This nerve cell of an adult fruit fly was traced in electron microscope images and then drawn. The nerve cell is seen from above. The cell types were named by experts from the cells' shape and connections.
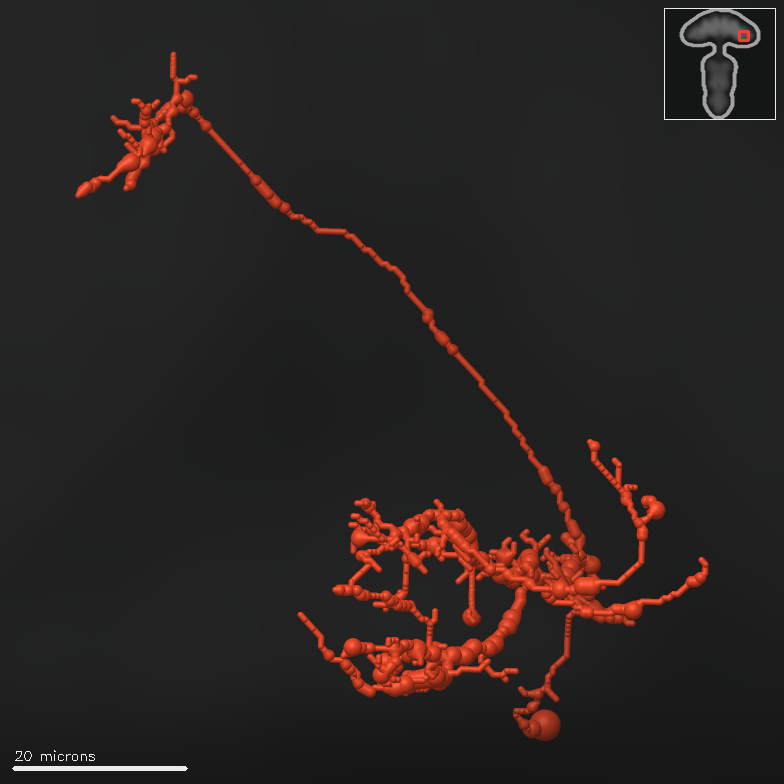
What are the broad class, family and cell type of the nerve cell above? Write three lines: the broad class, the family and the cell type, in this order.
optic-lobe intrinsic neuron
Y
Y12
